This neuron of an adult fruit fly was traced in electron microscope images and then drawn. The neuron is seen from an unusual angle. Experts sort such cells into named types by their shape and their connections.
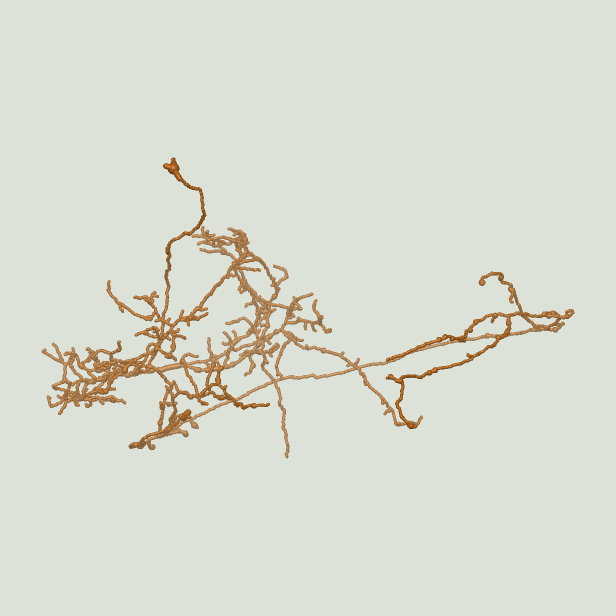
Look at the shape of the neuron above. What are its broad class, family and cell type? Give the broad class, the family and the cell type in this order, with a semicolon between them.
central-brain intrinsic neuron; hemilineage DM4_dorsal; pC1_15b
